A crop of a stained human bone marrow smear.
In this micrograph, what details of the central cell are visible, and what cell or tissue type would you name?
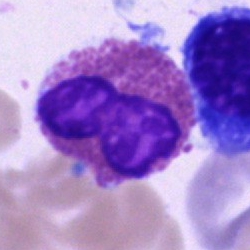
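Two nuclear lobes lie side by side, one on the left and one on the right. Their chromatin is dark purple and coarsely clumped, with paler streaks running between the clumps. Coarse pinkish-red granules pack the cytoplasm, and the band of granular cytoplasm above the nucleus is wider than the band below it. The cell is an eosinophil.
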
